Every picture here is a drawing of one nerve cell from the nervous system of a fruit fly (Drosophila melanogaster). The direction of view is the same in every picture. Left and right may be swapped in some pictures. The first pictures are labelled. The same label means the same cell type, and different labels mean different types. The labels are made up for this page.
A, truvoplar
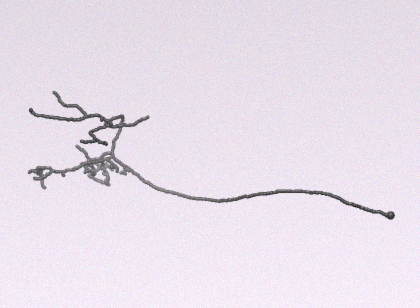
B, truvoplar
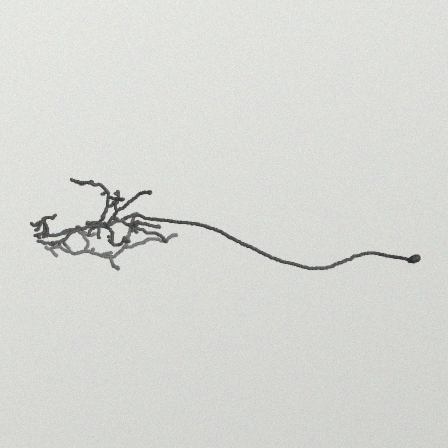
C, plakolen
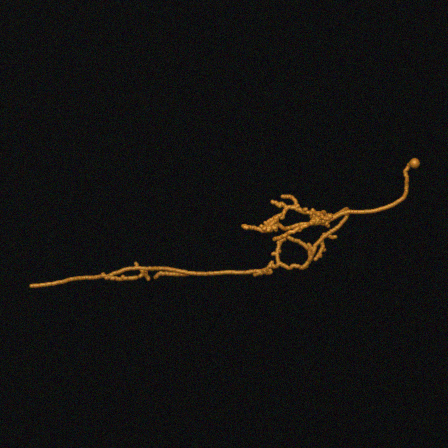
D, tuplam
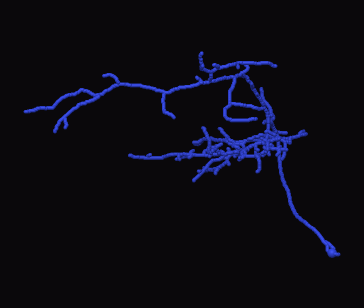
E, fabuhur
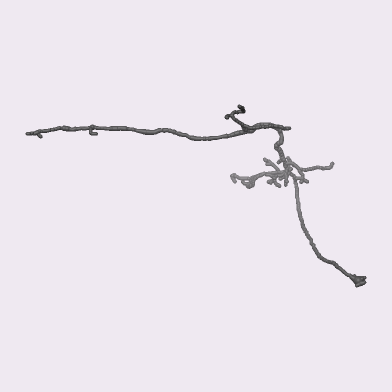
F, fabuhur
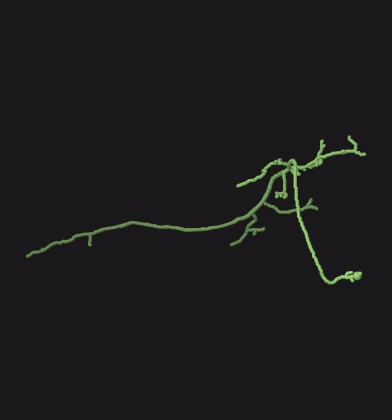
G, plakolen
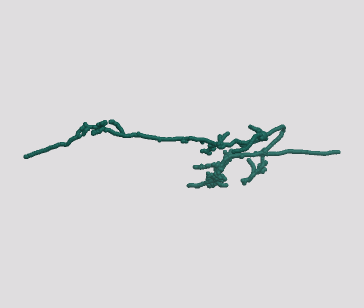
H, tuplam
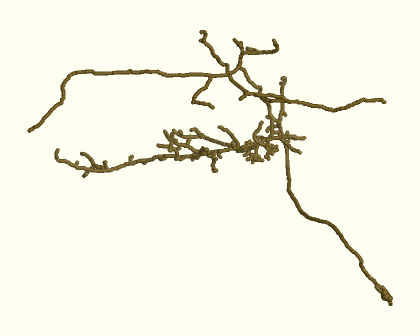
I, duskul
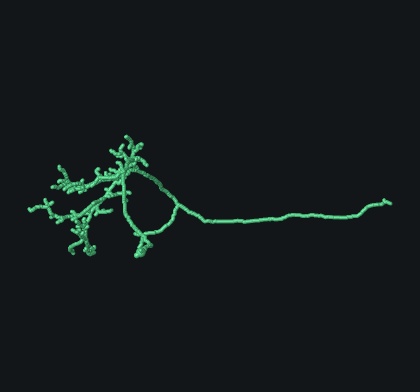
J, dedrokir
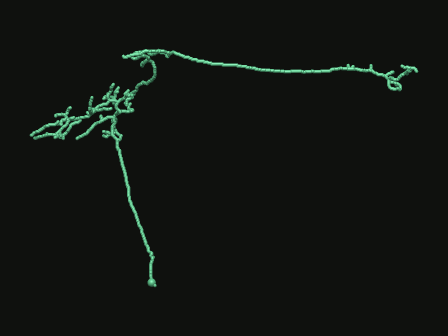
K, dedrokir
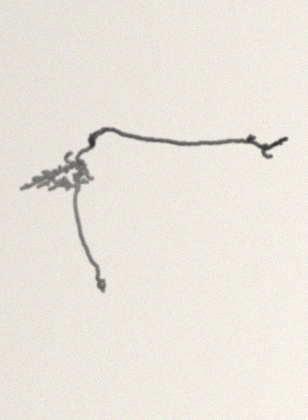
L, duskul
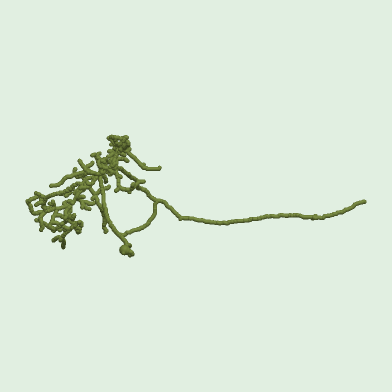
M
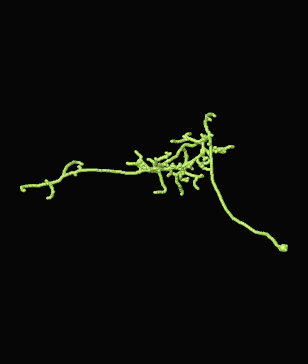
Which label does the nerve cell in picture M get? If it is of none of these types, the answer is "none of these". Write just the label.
tuplam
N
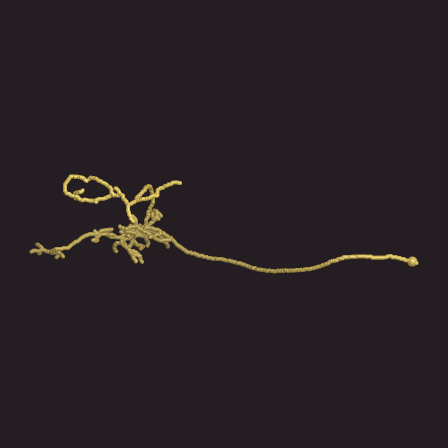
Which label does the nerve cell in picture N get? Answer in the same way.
truvoplar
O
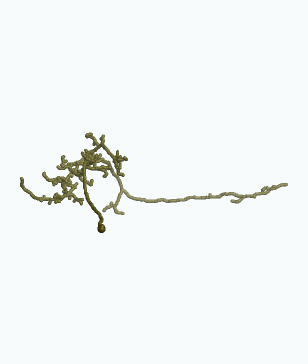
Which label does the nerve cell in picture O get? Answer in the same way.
duskul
